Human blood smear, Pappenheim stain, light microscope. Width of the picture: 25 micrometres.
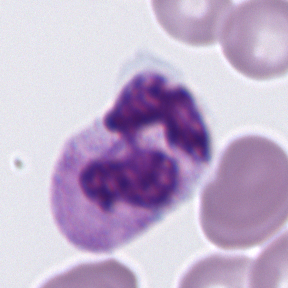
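Segmented neutrophil: see how the nucleus forms two large masses joined by a narrower middle part, with no nucleoli visible. Its cytoplasm is widest on the lower left and filled with fine, faint lilac granules.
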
